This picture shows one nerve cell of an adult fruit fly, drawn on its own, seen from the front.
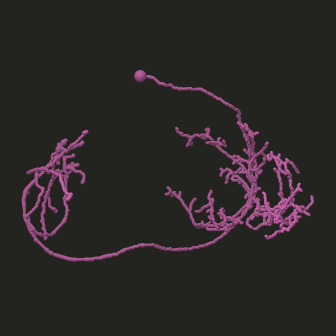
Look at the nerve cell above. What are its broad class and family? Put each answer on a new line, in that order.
nerve-cord intrinsic neuron
hemilineage 19B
